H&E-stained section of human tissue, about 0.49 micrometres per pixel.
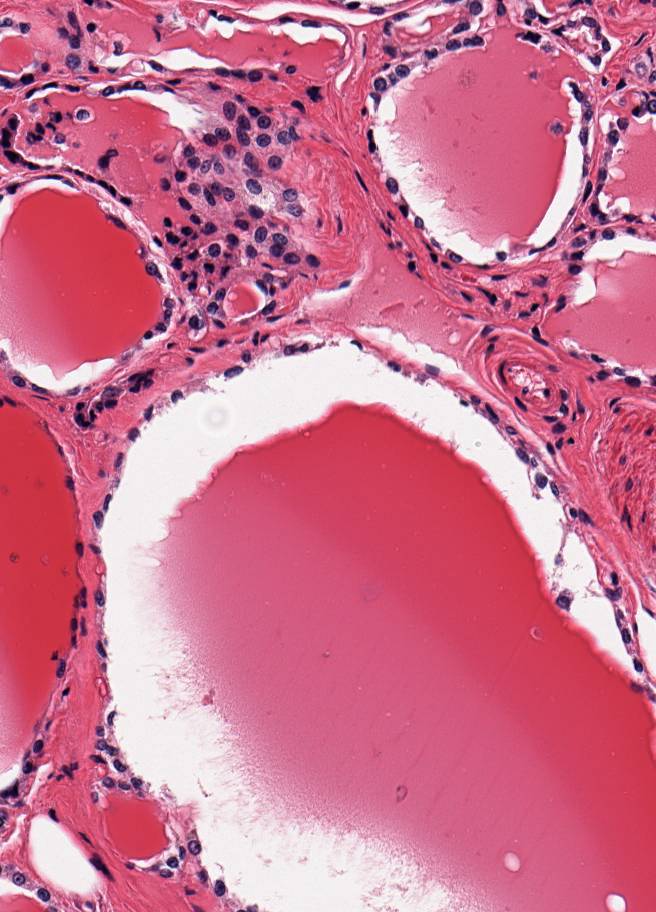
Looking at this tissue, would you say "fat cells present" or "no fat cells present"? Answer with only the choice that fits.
No fat cells present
